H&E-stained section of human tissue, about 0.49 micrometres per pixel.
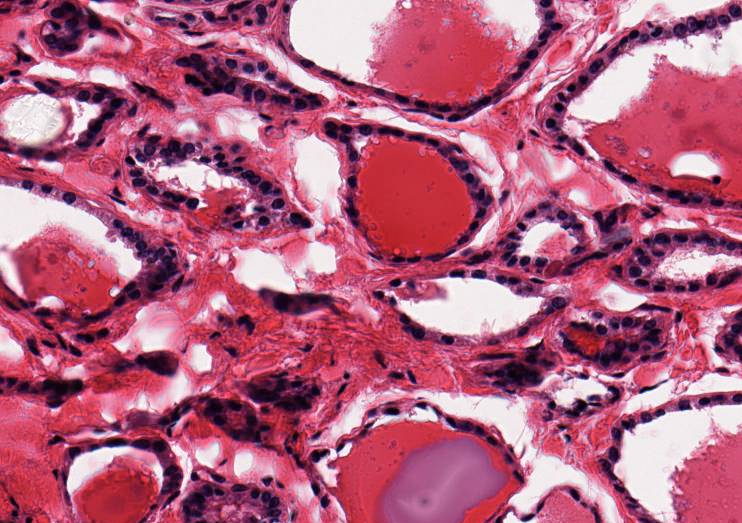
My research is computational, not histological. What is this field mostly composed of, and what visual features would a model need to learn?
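The structure shown is thyroid follicle, lined by a single layer of low cuboidal to flattened epithelial cells. Their small, round, darkly staining nuclei look uniform from follicle to follicle.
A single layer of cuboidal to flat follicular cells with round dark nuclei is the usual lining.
In many follicles the colloid has shrunk from the epithelium, leaving white empty clefts.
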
